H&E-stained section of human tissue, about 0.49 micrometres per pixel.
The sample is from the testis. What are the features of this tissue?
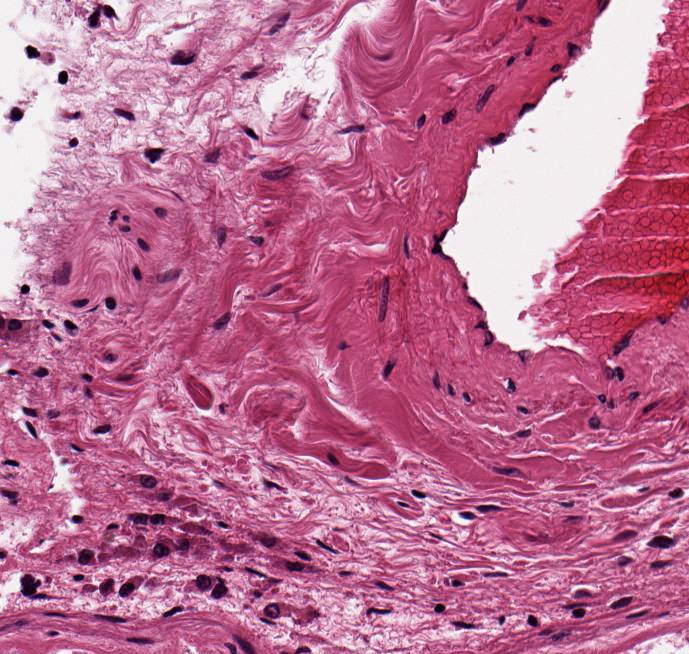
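Wavy pink bundles of collagen fibres occupy the centre of the field; nuclei in this dense collagen are sparse, dark and elongated. A deep red band at the upper right shows a fine polygonal mesh pattern crossed by parallel lines. Along the lower left, a more cellular band contains crowded dark round to oval nuclei.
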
